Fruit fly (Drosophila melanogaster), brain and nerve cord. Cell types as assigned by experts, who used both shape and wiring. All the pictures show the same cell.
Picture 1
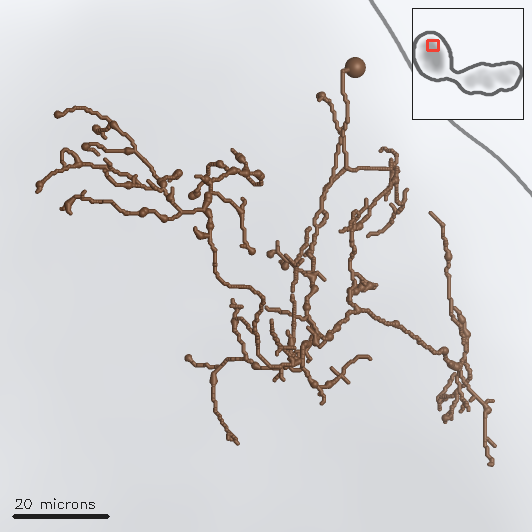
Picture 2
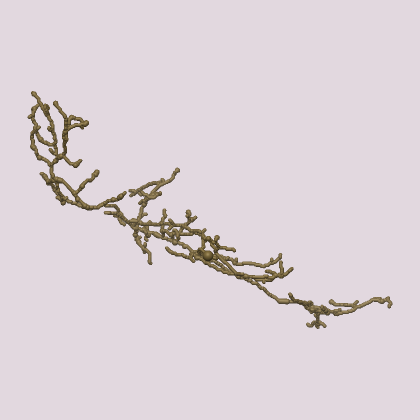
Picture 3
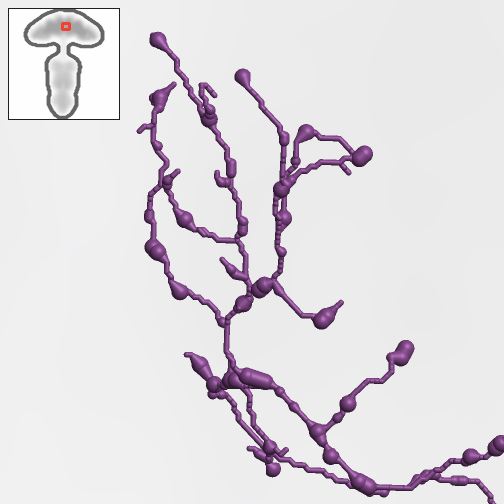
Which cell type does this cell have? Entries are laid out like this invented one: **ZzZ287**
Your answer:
**SMP427**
